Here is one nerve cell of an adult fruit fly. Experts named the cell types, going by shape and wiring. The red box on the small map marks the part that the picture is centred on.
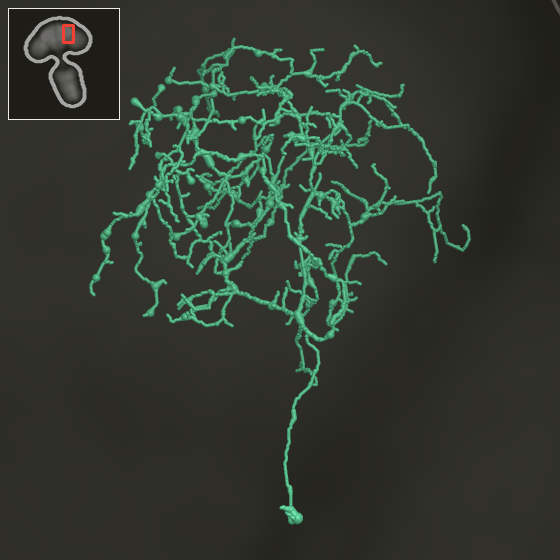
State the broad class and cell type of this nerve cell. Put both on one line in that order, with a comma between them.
central-brain intrinsic neuron, AVLP345_a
